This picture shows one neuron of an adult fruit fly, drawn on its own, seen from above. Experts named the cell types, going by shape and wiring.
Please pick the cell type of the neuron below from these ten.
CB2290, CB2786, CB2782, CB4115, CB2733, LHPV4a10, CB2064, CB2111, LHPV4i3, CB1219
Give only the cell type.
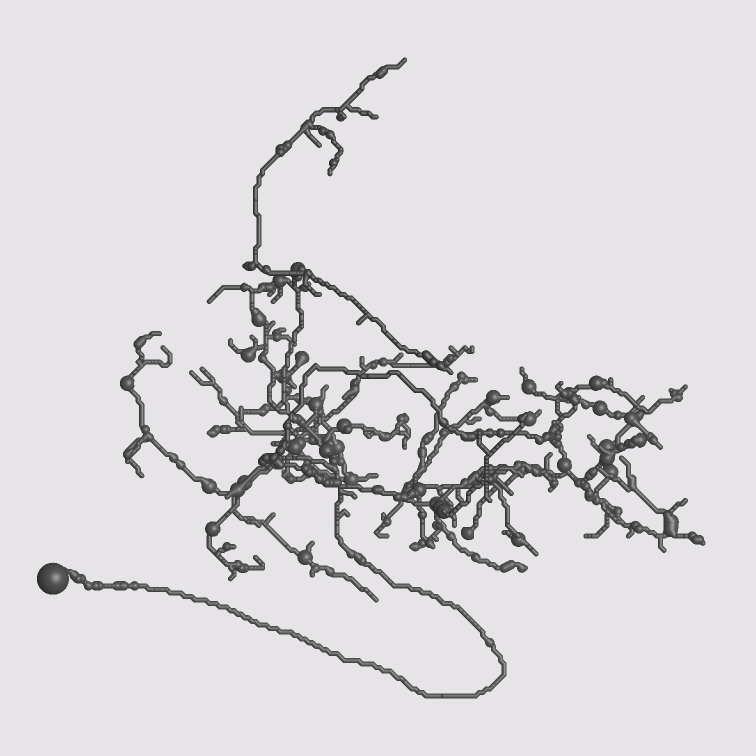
CB2733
